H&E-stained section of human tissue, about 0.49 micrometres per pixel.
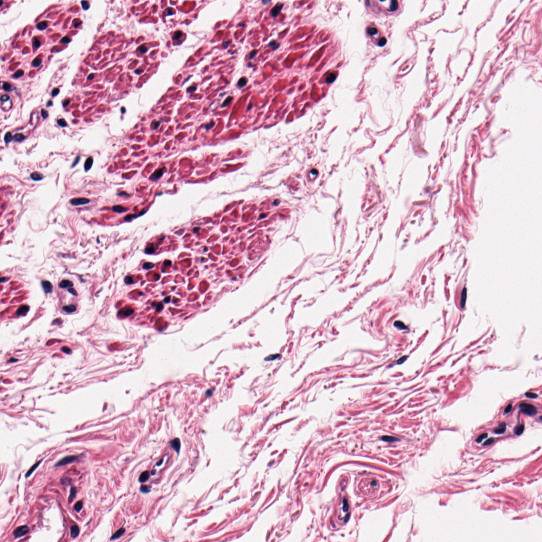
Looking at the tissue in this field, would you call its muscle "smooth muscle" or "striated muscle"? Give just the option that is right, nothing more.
Smooth muscle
